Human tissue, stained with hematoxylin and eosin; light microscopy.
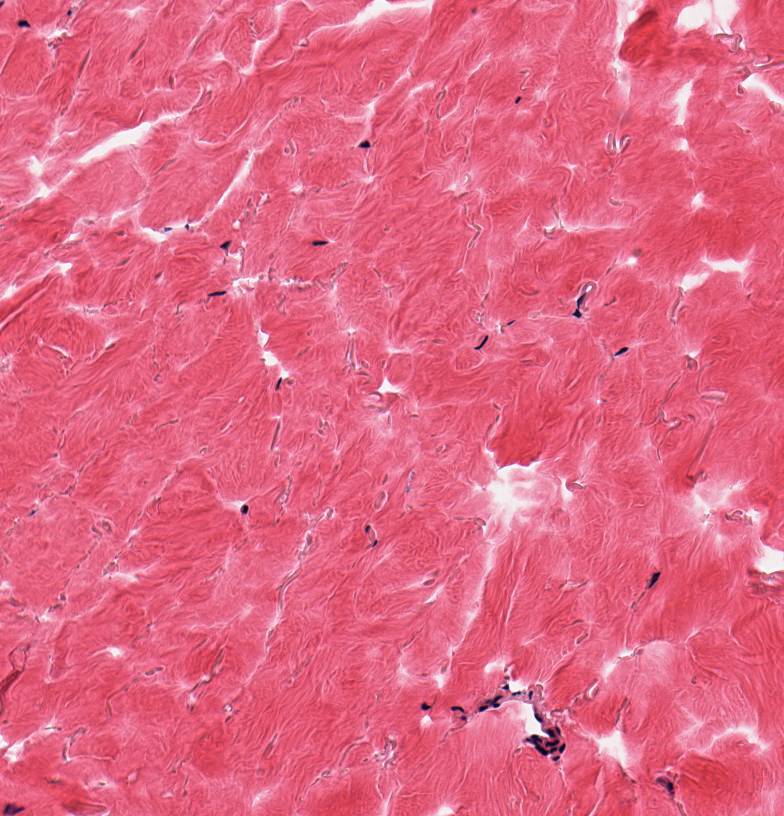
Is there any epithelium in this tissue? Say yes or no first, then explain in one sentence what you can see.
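No. The whole field is filled with densely packed pink fibrous bundles and contains no epithelium.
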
